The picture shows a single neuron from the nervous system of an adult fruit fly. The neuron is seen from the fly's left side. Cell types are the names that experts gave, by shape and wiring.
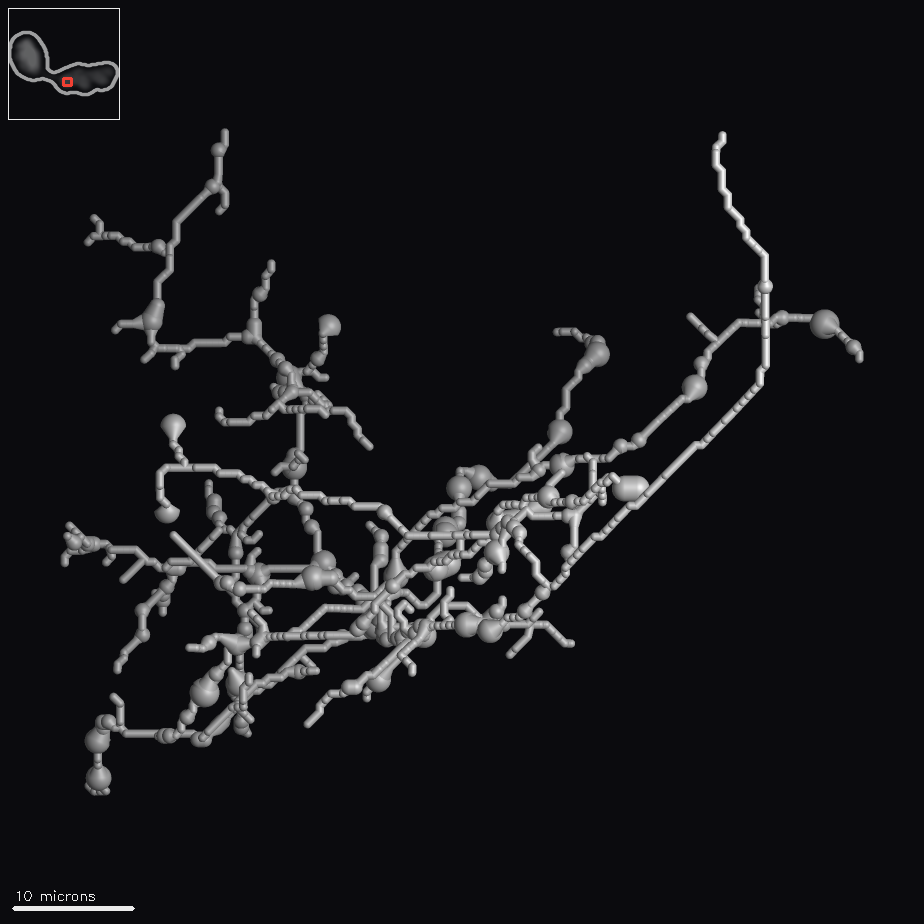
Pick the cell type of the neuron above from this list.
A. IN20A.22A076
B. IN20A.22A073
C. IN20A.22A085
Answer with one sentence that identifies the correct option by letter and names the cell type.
The neuron is of the IN20A.22A085 cell type, which is option C.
